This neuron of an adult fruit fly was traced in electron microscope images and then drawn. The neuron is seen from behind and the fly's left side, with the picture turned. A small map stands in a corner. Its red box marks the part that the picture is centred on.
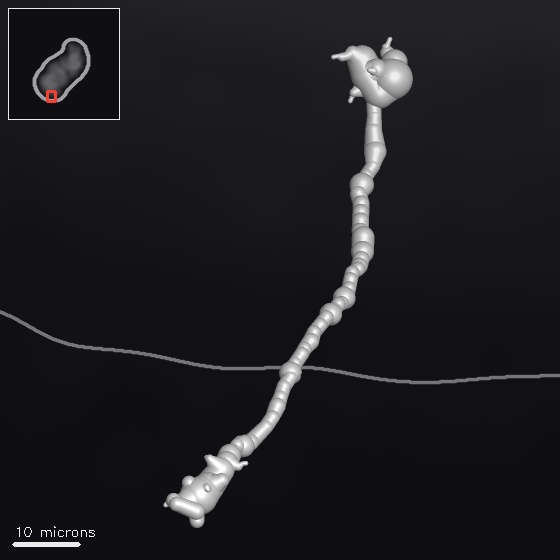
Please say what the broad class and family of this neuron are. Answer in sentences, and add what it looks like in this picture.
Its broad class is optic-lobe intrinsic neuron. The family is L. The drawing shows no cell body. From top to bottom in the picture it spans about 75 microns. It has a dozen or fewer branch ends.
